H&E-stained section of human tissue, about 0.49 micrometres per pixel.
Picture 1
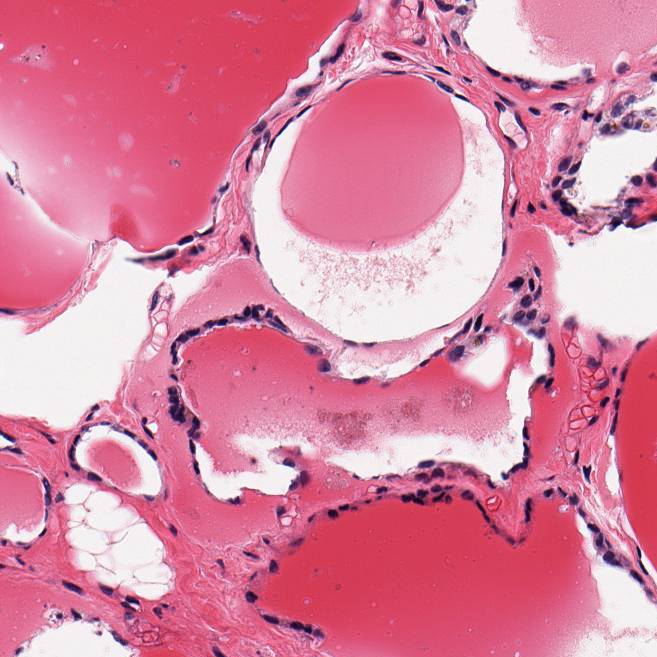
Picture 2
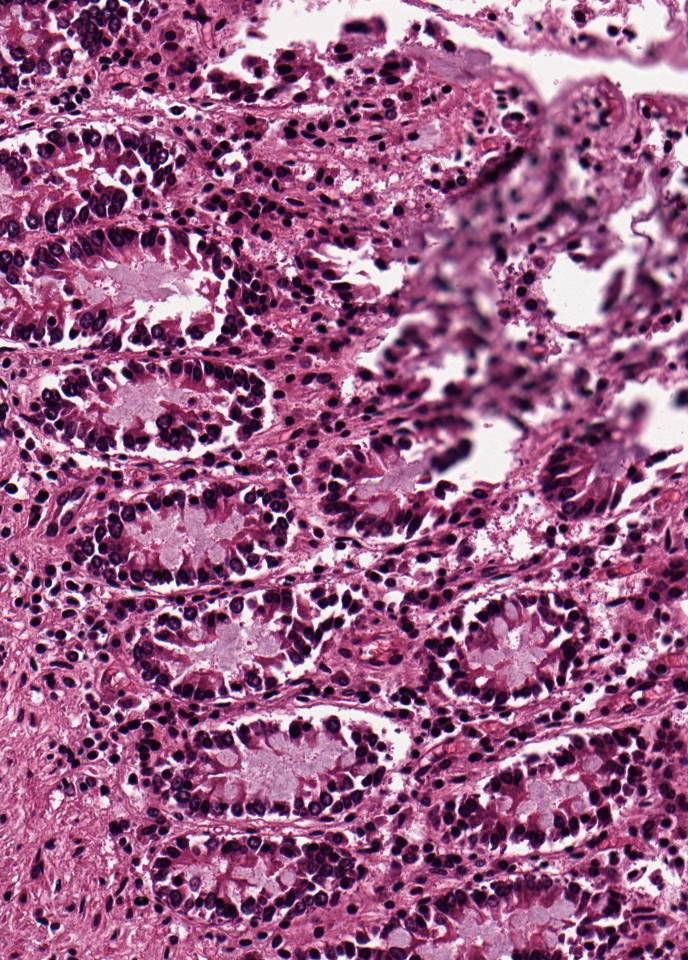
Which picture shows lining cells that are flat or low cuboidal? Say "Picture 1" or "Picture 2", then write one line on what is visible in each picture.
Picture 1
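In picture 1: Each space is lined by a single layer of flattened cells.
In picture 2: Each gland is lined by a single layer of columnar cells whose dark nuclei sit at the outer, basal edge.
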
